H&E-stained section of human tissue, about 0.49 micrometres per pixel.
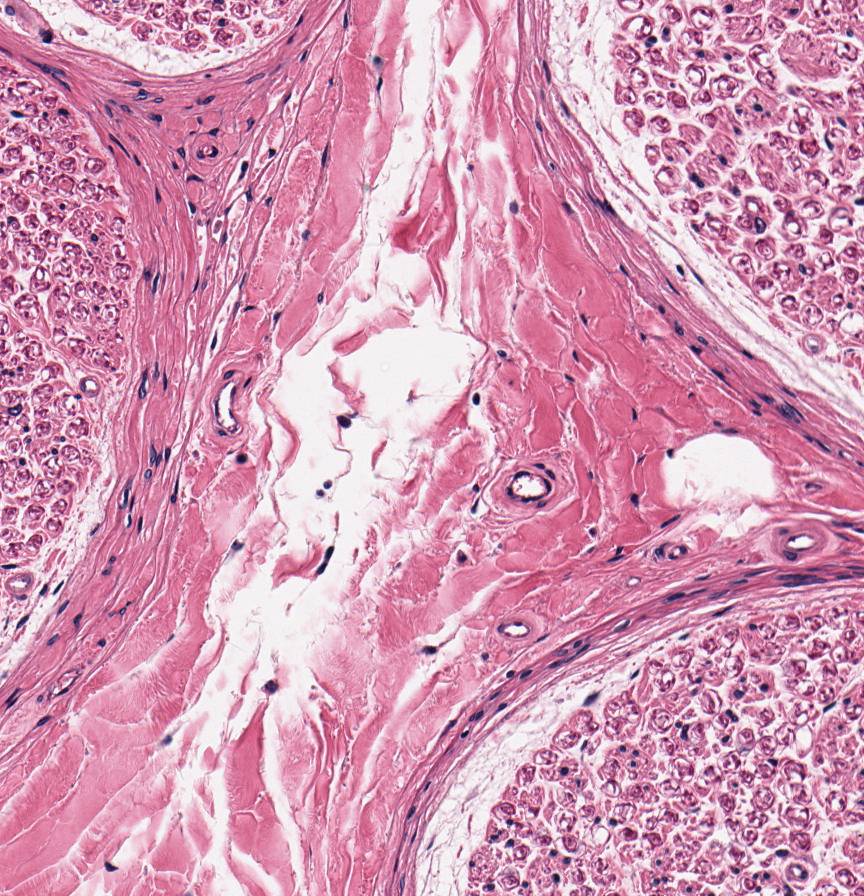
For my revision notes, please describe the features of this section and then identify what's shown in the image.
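Each bundle is wrapped by a thin sheath of concentric flattened-cell layers, with elongated, dark nuclei. Small dark nuclei lie sparse among the fibres within the bundles. Central connective tissue: thick eosinophilic collagen bundles running mainly top to bottom, few nuclei. Several small vessels, thick-walled with narrow lumens, are scattered in it. Tibial nerve.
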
